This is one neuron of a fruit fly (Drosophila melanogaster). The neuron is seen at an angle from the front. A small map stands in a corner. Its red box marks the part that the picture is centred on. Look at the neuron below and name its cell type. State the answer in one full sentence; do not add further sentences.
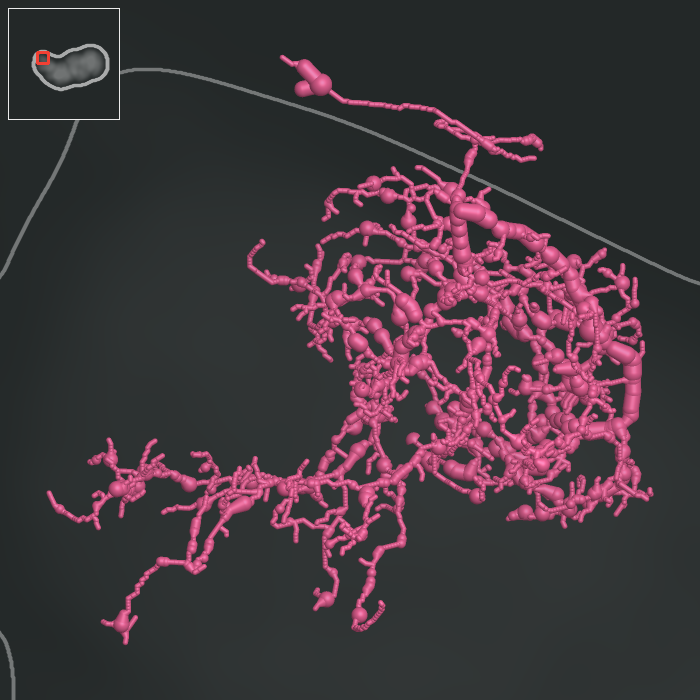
A cell of type INXXX230 is what this neuron is.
